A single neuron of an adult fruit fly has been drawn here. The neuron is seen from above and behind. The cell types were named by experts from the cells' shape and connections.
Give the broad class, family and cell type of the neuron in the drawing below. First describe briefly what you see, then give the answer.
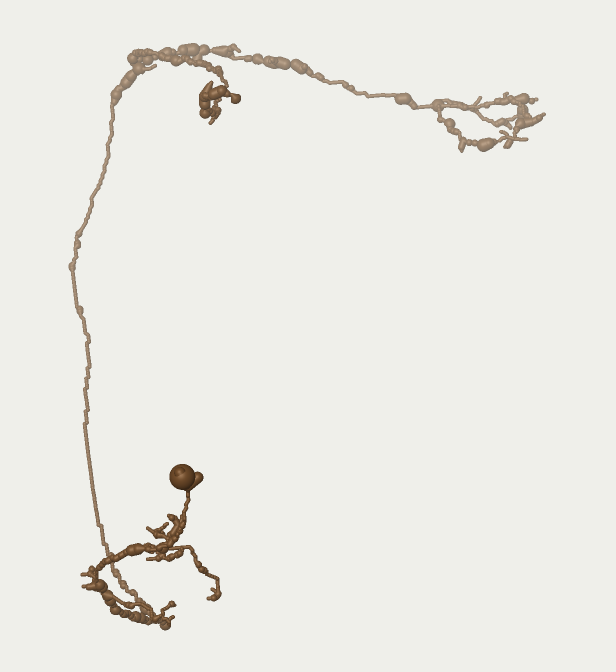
In this view it is about as wide as it is tall. This is a central-brain intrinsic neuron. Its family is called class Kenyon Cell. Its cell type is KCa'b'-ap1.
